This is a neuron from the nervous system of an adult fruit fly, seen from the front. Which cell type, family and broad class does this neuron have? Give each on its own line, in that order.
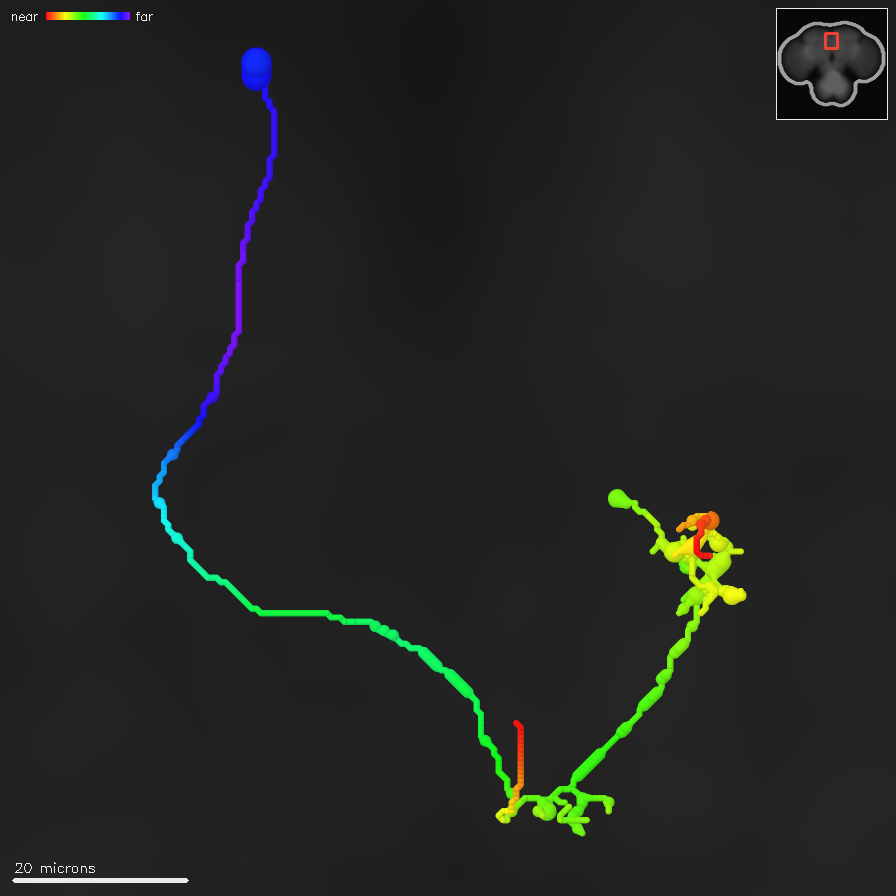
vDeltaK
class CX
central-brain intrinsic neuron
